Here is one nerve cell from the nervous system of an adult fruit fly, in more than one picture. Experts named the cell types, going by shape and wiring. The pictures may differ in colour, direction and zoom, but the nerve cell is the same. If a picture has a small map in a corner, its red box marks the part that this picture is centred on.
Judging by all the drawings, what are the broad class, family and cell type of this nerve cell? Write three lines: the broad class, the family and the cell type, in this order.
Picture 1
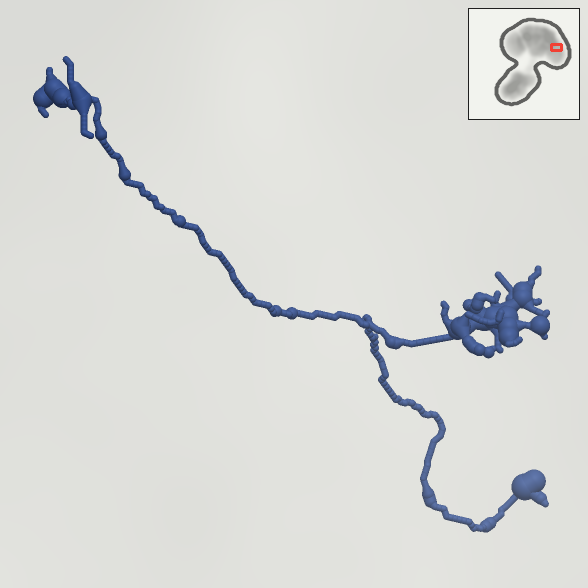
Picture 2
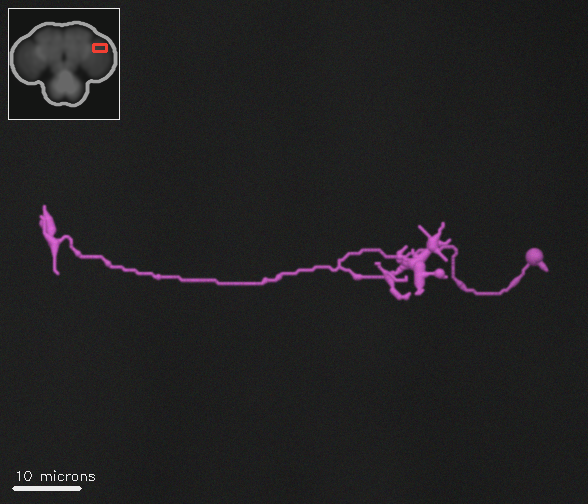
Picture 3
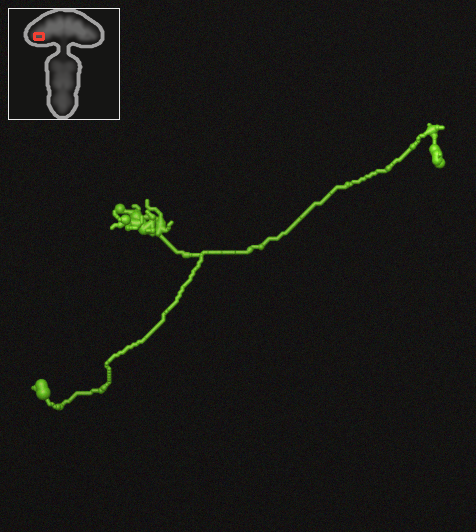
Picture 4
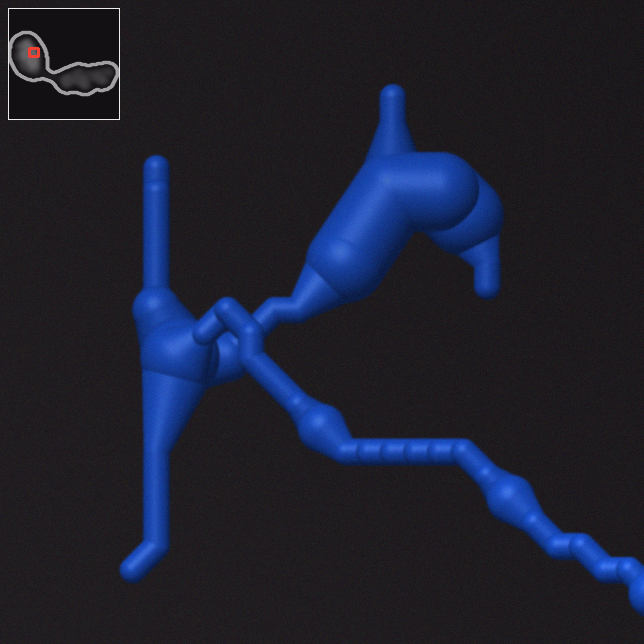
optic-lobe intrinsic neuron
T
T3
